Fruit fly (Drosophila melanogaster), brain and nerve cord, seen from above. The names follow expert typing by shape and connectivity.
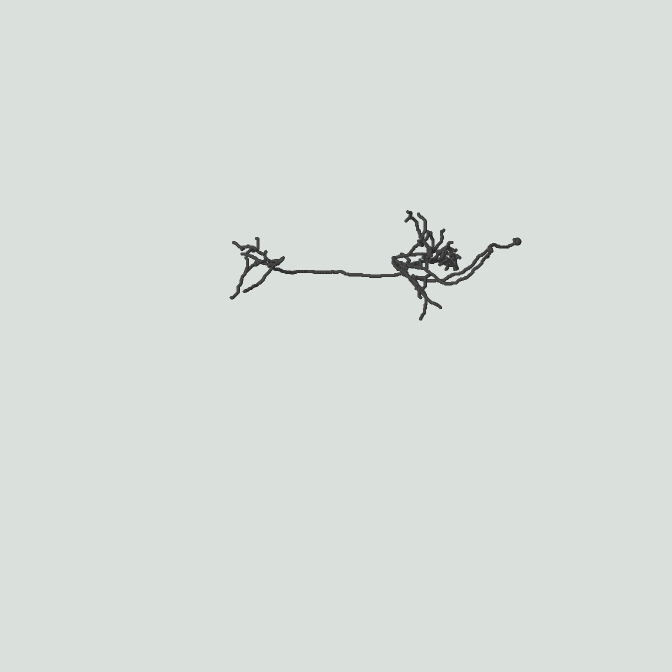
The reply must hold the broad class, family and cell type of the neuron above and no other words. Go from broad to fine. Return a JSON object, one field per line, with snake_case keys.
{
 "broad_class": "central-brain intrinsic neuron",
 "family": "hemilineage AOTUv4_dorsal",
 "cell_type": "CRE003_b"
}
